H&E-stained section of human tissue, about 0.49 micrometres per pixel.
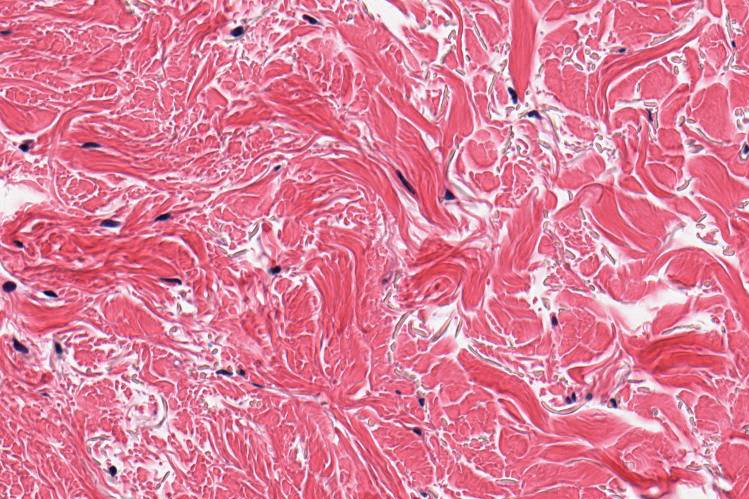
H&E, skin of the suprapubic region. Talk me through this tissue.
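Thick pink bundles of collagen fibres fill the entire field and interlace in many directions. Some bundles are cut across and appear as rounded pink profiles, while others are cut lengthwise. The nuclei are small, dark blue and elongated, and lie along the fibre bundles. Cells are sparse, with their nuclei widely scattered between the fibres.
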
